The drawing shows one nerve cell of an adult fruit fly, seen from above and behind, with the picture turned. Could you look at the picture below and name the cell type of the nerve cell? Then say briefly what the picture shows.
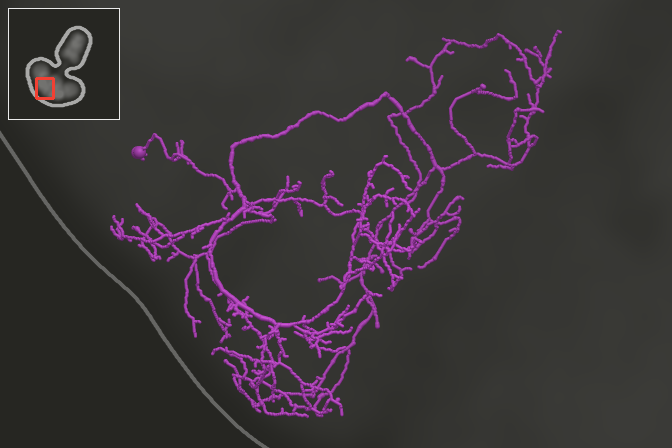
Its cell type is SMP015. Its broad class is central-brain intrinsic neuron. It lies in the brain. In this view it is about as wide as it is tall.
